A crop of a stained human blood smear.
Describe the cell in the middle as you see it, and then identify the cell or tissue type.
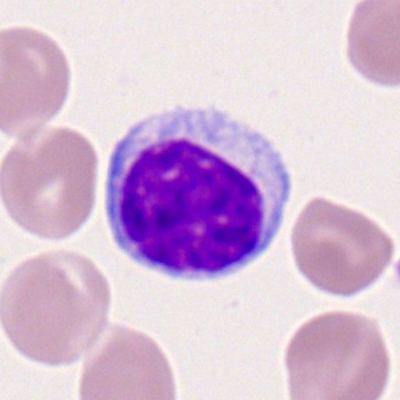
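Hmm, most of the cell is filled by the nucleus. It sits lower left, leaving a wider cytoplasm rim upper right. The chromatin looks dark purple and coarsely clumped. The cytoplasm is pale blue, deepening to darker blue at the edge. So, a lymphocyte.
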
